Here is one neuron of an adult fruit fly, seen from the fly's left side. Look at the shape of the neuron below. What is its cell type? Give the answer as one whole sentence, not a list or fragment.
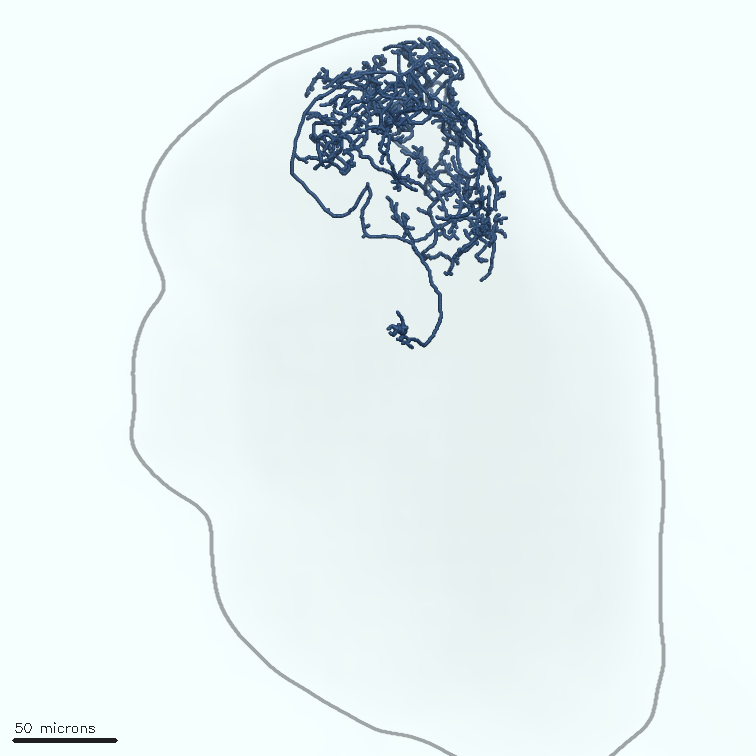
Regarding its cell type, the neuron is SLP457.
